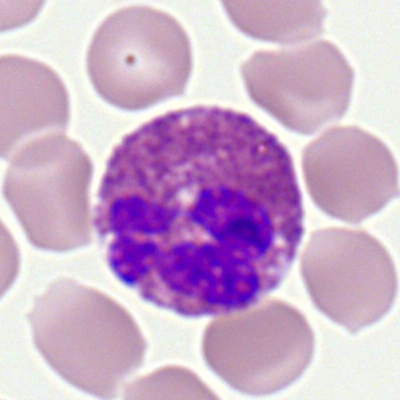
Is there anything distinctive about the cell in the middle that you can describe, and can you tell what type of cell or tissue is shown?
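Look at the nucleus first: it is divided into several lobes, and they sit mostly in the lower half of the cell. Now let your eye move across the cytoplasm, where granules fill the whole cell. Notice that those granules are purplish-pink. This cell is an eosinophil.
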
